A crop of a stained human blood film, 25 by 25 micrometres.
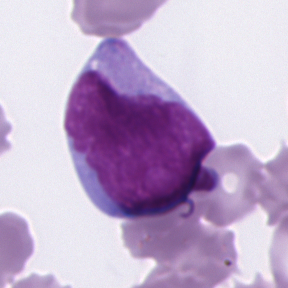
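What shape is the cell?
Teardrop-shaped, pointed at the top.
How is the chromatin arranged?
Finely granular, fairly evenly spread, without coarse dark clumps.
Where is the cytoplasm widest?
In the narrow upper part; elsewhere it forms a thin rim, and the nucleus fills about 70% of the area.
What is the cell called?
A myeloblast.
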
